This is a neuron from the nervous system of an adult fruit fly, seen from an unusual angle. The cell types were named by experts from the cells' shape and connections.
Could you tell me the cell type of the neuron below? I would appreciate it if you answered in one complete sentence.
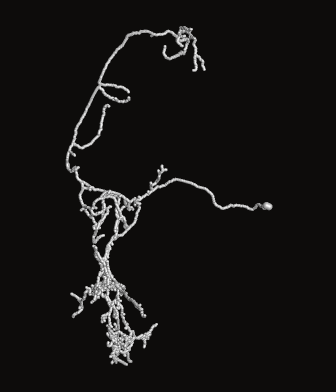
The cell type pC1_8b includes this neuron.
